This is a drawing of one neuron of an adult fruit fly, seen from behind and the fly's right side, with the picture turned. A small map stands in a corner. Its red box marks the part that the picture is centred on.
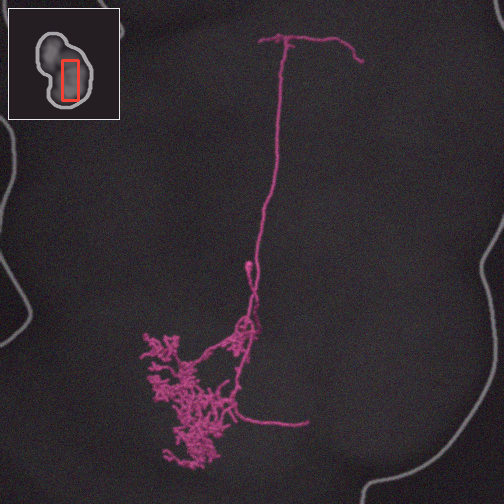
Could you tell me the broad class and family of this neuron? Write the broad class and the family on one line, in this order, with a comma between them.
central-brain intrinsic neuron, hemilineage VLPl&p2_posterior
